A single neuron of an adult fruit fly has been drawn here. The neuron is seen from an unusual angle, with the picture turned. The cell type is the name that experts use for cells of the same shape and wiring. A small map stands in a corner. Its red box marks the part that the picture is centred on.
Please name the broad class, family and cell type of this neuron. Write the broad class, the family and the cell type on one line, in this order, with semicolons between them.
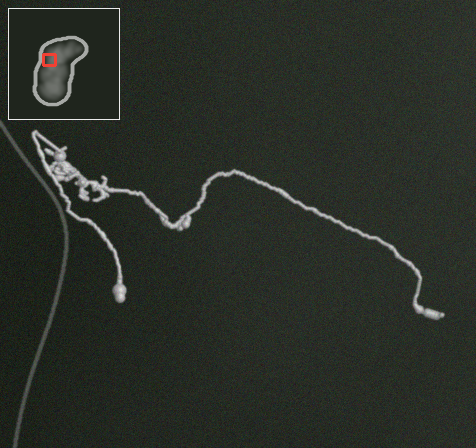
optic-lobe intrinsic neuron; Tm; Tm2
